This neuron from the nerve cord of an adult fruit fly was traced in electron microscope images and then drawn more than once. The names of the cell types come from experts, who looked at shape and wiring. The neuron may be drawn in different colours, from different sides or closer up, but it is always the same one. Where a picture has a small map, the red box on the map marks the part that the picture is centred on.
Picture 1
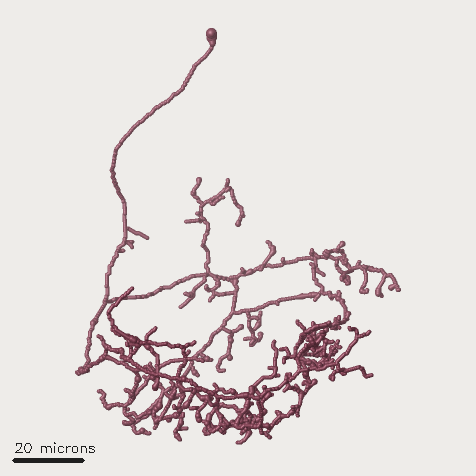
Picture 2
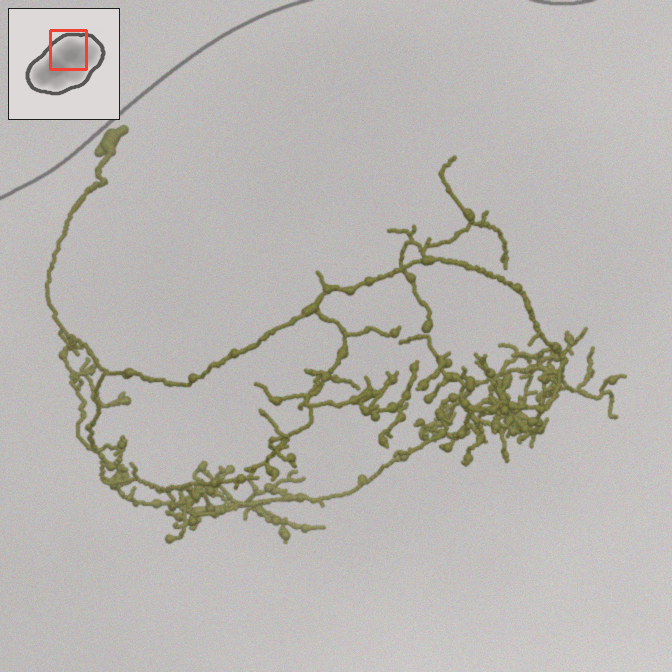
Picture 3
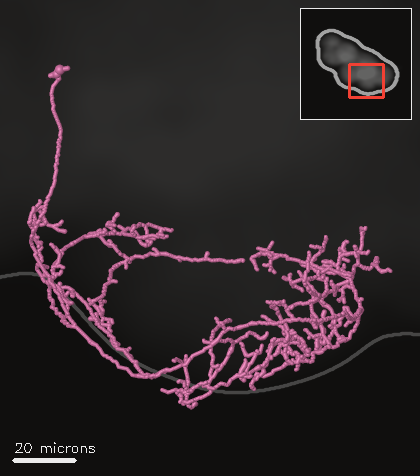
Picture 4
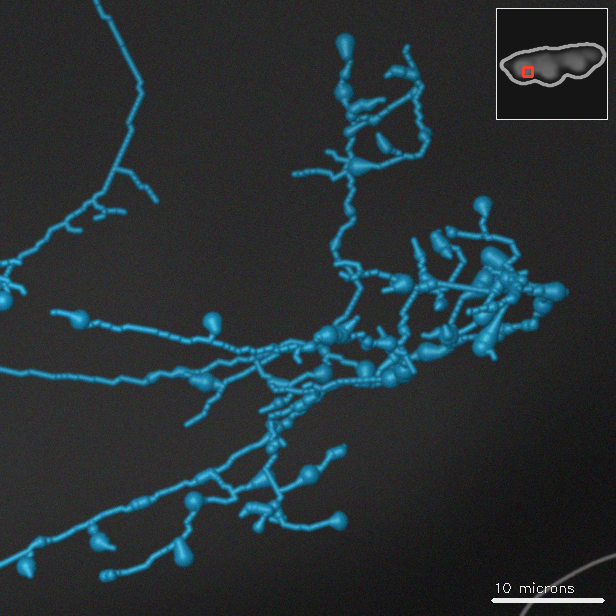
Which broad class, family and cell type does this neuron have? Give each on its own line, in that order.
nerve-cord intrinsic neuron
hemilineage 19A
IN19A065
